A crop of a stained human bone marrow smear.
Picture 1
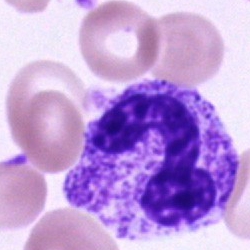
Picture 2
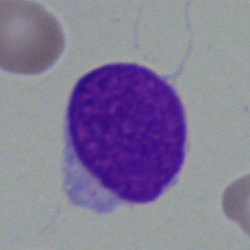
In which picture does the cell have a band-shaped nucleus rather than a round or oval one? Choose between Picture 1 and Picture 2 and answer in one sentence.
It is the cell in Picture 1 whose nucleus forms a bent band without separate lobes.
